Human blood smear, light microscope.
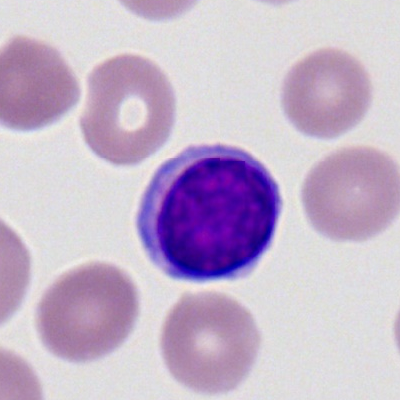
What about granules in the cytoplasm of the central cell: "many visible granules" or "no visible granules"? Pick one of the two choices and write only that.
No visible granules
